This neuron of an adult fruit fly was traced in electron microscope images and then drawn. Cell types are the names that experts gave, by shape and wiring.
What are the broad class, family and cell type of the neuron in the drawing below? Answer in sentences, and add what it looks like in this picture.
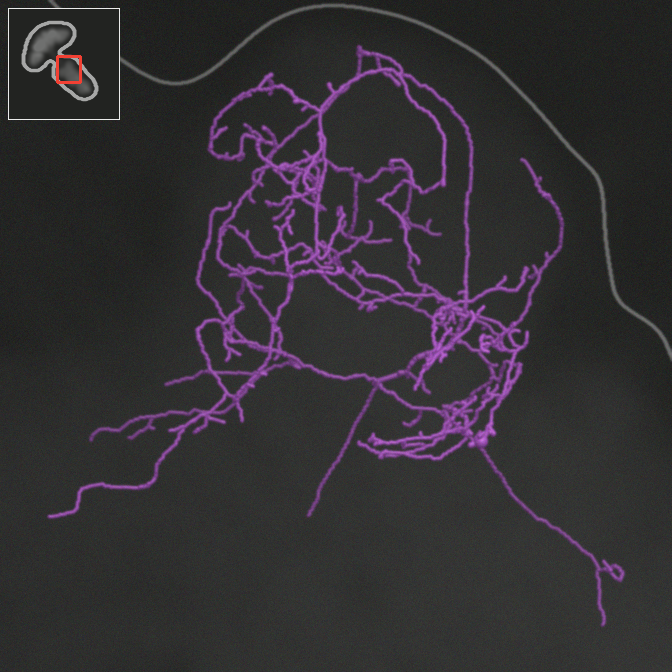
Its broad class is nerve-cord intrinsic neuron. The family is hemilineage 04B. Its cell type is IN04B010. It is in the nerve cord and does not reach the brain. Dozens of branch ends can be seen.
